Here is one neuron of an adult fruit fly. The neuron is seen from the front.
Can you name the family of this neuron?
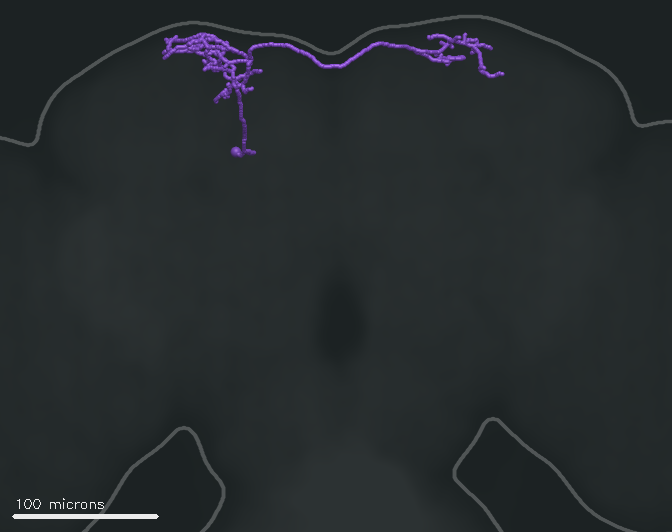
hemilineage DM6_dorso_lateral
